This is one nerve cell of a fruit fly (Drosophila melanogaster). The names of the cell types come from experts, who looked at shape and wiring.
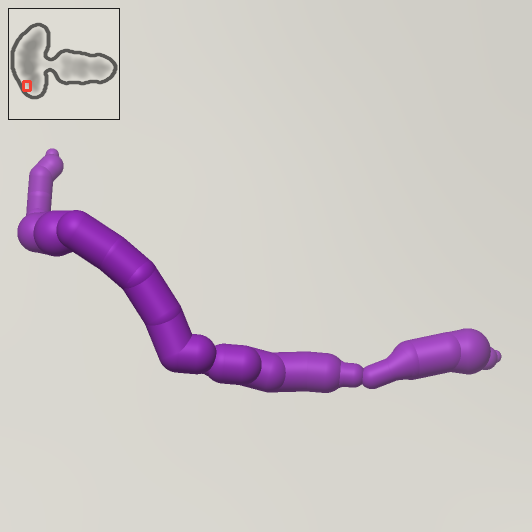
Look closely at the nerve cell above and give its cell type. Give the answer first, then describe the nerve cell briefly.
The cell type is R1-R6. This is a photoreceptor or other optic-lobe sensory neuron. It lies in the brain. No cell body is drawn. It has a dozen or fewer branch ends.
